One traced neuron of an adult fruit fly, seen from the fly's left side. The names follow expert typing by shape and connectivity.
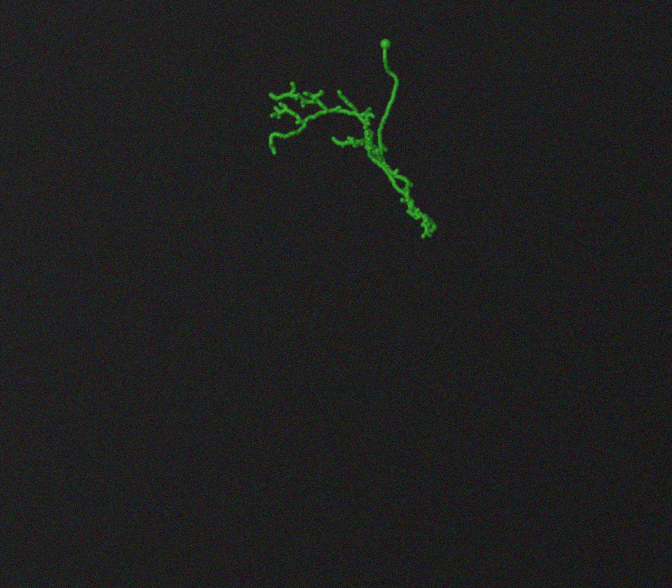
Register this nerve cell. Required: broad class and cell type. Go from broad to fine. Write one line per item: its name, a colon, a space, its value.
broad class: central-brain intrinsic neuron
cell type: SMP438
